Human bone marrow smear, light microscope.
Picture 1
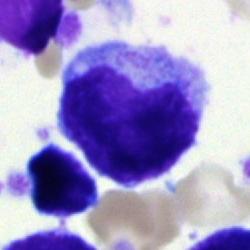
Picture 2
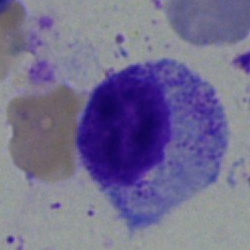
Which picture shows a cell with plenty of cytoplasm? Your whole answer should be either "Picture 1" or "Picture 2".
Picture 2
